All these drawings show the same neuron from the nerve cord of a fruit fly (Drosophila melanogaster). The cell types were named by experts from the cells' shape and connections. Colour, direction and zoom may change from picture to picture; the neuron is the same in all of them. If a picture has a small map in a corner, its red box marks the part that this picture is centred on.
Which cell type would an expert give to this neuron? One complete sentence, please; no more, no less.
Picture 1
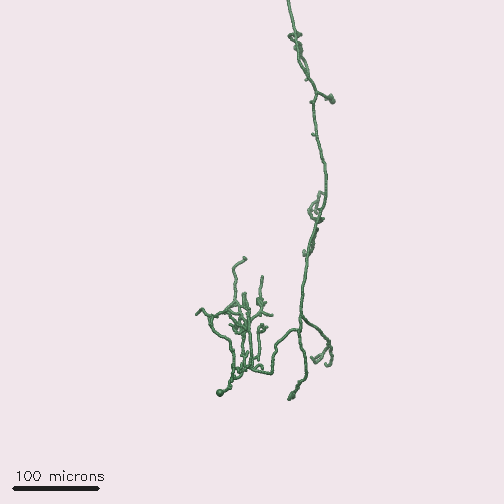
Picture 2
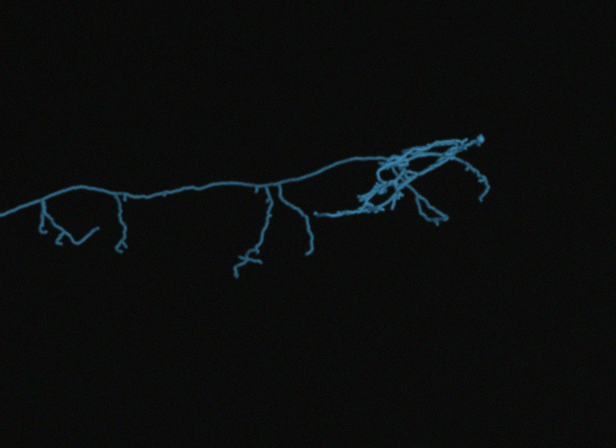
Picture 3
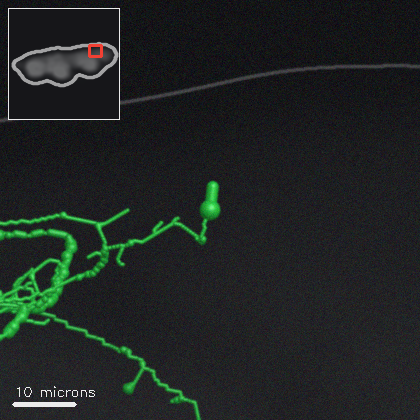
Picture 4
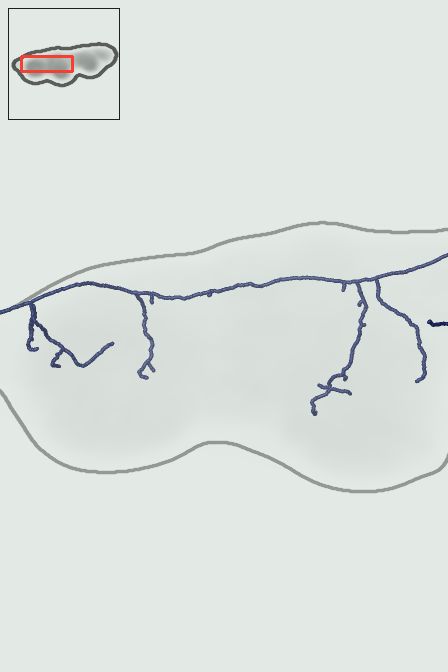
Typed by cell type, the neuron is AN19B051.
